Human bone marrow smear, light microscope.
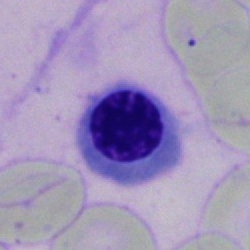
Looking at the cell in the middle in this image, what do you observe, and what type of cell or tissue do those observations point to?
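A smooth, roughly round outline bounds the cell. The nucleus sits off-centre, so the rim of cytoplasm is wider on the lower-right side. Chromatin is dark purple and coarsely clumped, and the cytoplasm is blue. It is an erythroblast.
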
